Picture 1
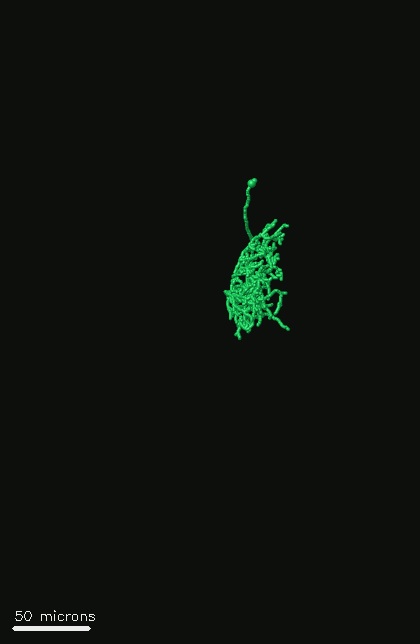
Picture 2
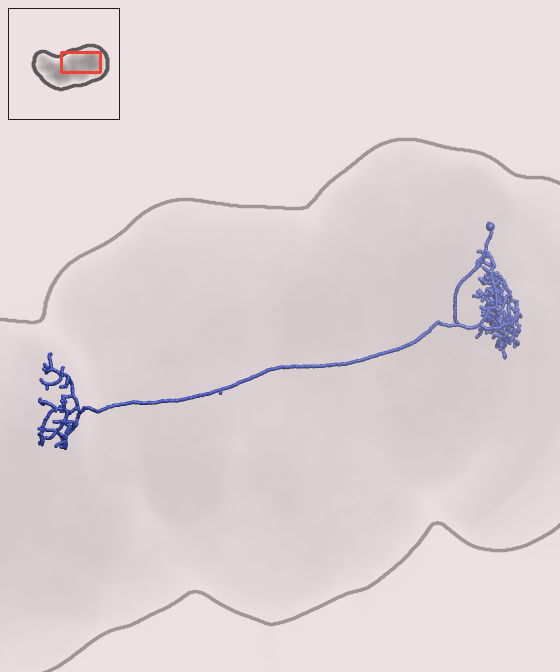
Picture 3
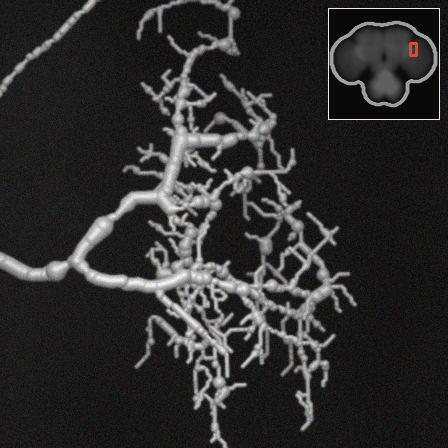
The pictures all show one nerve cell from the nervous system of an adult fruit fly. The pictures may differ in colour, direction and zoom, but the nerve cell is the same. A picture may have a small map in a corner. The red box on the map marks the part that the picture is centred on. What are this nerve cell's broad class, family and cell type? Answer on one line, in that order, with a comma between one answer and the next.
optic-lobe intrinsic neuron, hemilineage VPNp1_lateral, LC14a-2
